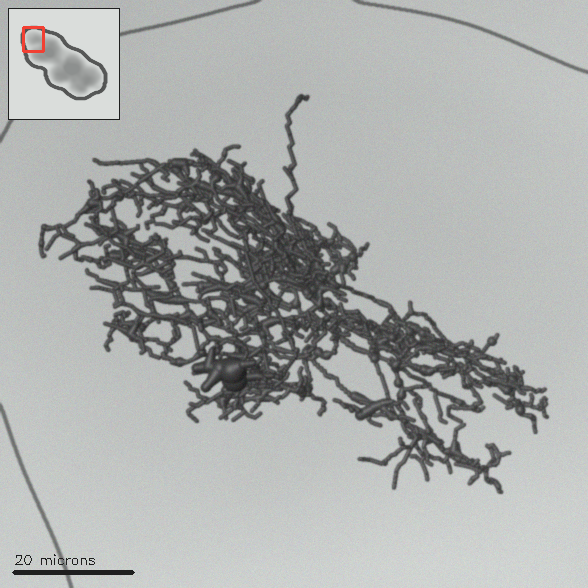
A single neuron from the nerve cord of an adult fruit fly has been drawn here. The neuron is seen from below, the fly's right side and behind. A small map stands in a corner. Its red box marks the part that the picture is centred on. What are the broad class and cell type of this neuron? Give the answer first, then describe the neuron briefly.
It is a nerve-cord intrinsic neuron. It is of cell type INXXX473. From left to right in the picture it spans about 85 microns. The picture shows more than a hundred branch ends.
